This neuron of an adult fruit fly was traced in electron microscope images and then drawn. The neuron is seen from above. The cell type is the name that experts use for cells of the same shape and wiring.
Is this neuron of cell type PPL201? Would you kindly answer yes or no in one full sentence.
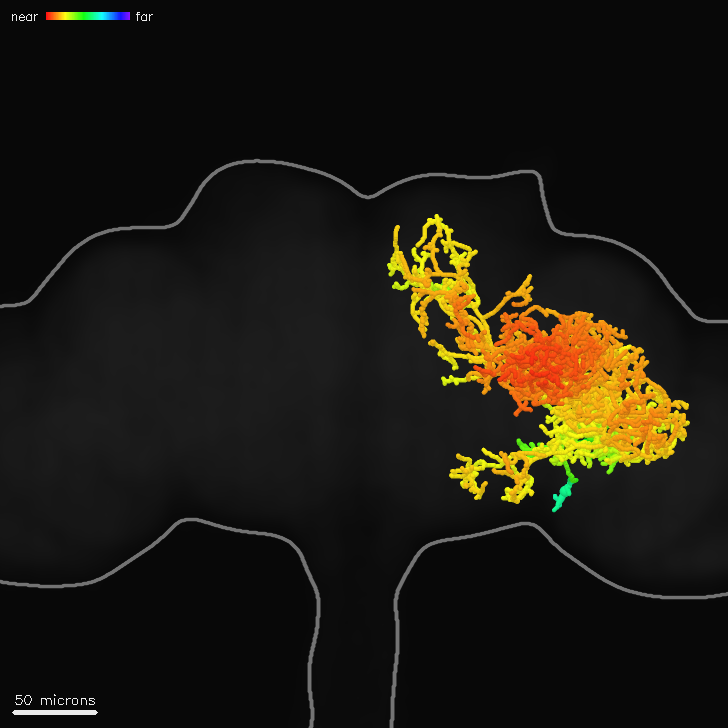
Yes, the neuron is classified as cell type PPL201.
